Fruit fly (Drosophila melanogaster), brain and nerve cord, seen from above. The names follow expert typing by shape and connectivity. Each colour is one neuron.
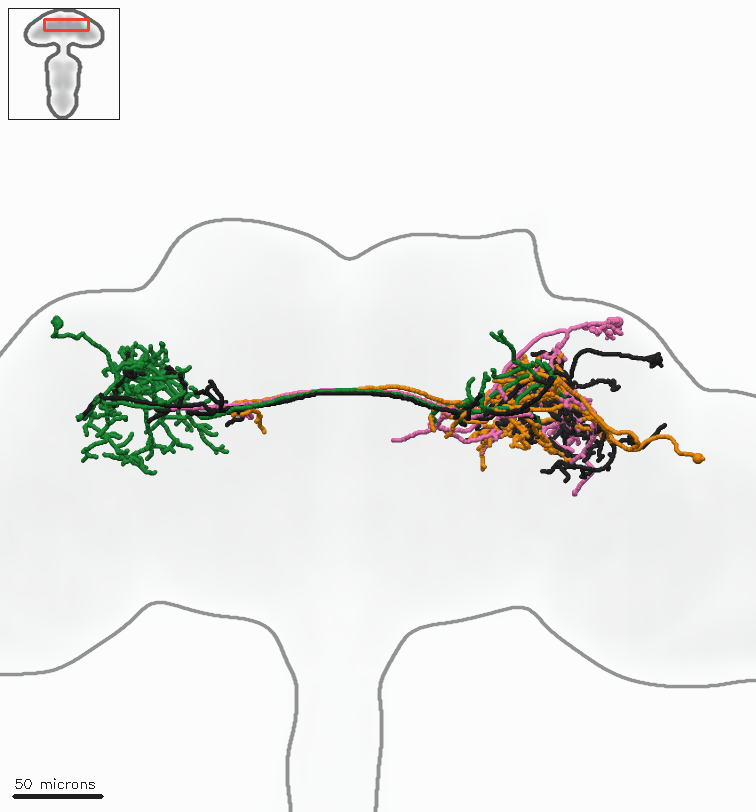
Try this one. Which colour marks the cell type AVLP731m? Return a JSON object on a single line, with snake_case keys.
{"colour": "black"}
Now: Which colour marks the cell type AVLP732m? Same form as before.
{"colour": "green"}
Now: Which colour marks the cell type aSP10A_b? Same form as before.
{"colour": "pink"}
